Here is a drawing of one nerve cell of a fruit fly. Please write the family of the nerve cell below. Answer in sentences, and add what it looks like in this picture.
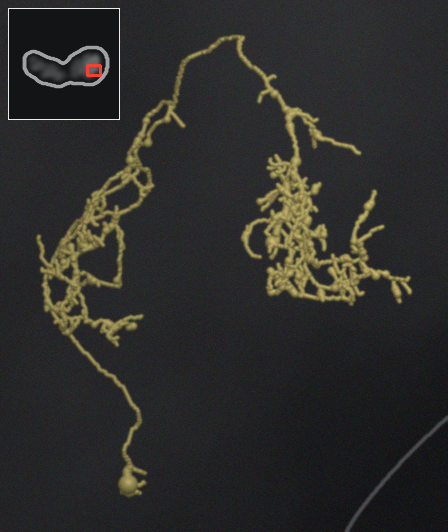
Its family is hemilineage ALv2. This is a central-brain intrinsic neuron. The cell body can be seen at the lower left of the picture. Dozens of branch ends can be seen.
